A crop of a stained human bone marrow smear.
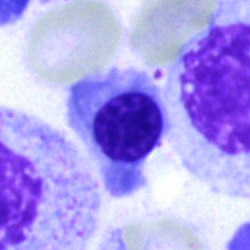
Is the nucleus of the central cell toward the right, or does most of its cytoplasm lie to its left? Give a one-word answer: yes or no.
Yes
